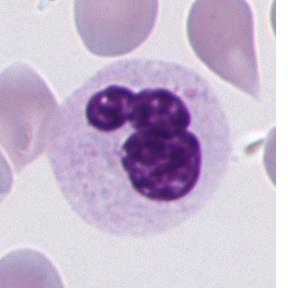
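Segmented neutrophil, the central cell in this stained smear of human peripheral blood. Notice first how round and smooth its outline is. The nucleus sits off centre, towards the upper right, and no nucleoli are visible in it. Now look closely for the fine, faint lilac granules scattered through the cytoplasm.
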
